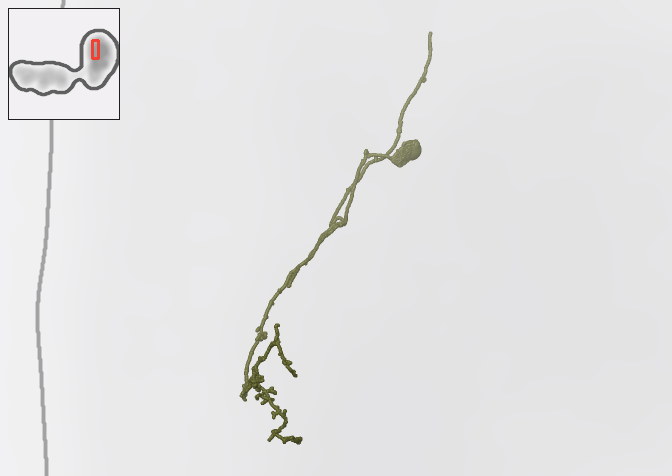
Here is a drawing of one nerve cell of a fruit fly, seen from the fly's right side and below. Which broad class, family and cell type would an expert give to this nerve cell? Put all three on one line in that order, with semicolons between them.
visual centrifugal neuron; OCC; OCC02b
